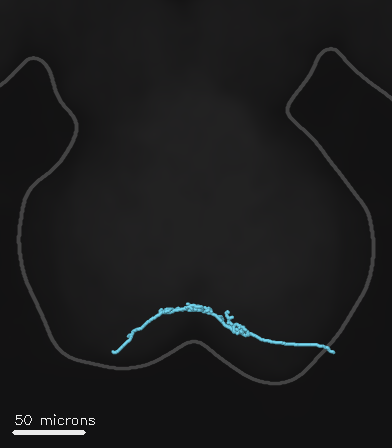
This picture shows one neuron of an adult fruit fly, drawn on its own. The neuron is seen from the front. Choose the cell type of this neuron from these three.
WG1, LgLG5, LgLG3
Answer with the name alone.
LgLG5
